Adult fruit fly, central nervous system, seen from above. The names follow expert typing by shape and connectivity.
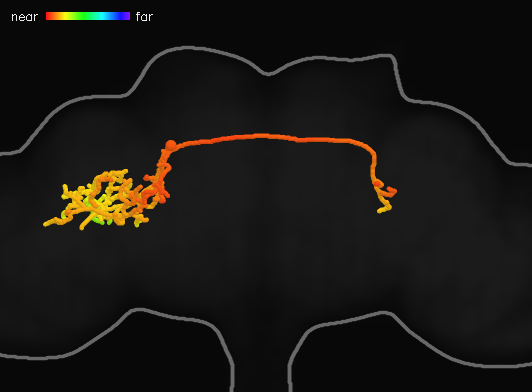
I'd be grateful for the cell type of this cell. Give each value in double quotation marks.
"CB3570"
